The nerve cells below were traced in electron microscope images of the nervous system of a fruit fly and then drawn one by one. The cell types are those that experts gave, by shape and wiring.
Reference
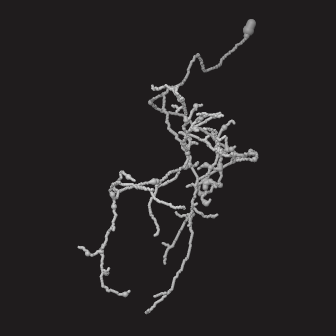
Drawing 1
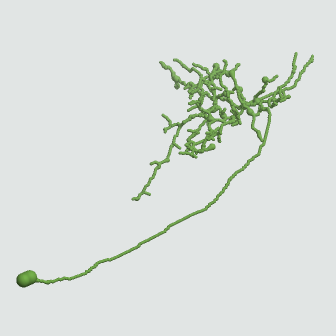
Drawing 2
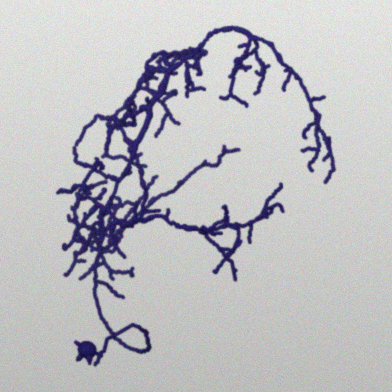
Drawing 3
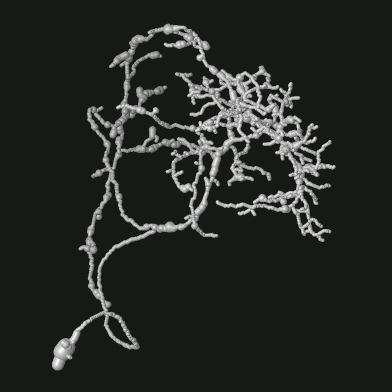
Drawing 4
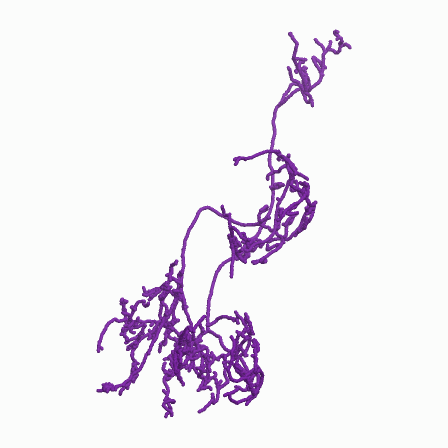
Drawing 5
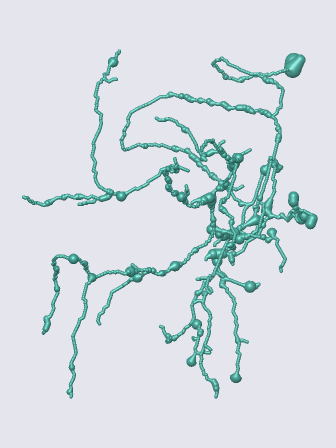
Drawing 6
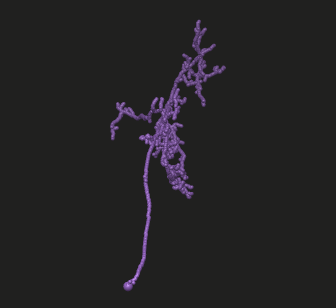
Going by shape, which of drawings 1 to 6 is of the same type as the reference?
5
